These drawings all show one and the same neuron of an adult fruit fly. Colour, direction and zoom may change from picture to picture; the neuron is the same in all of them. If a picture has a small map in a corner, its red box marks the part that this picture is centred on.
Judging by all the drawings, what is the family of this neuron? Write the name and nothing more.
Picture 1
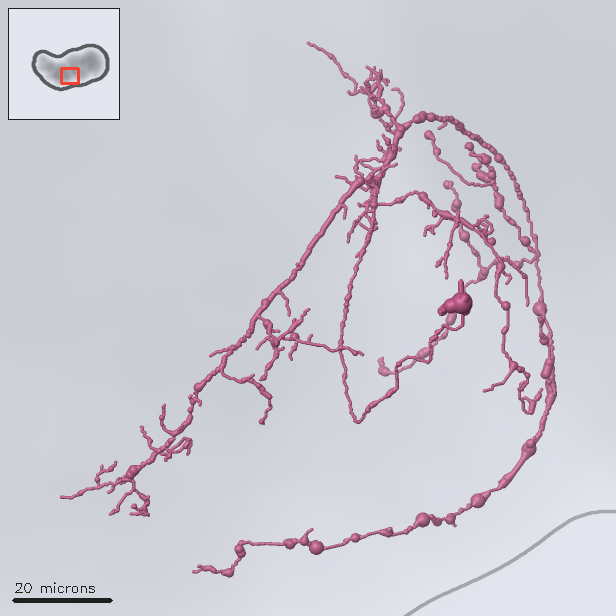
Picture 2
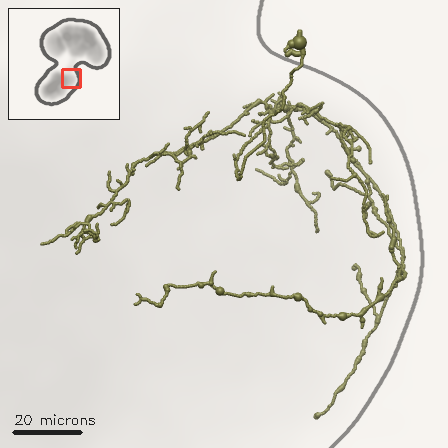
hemilineage 08A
